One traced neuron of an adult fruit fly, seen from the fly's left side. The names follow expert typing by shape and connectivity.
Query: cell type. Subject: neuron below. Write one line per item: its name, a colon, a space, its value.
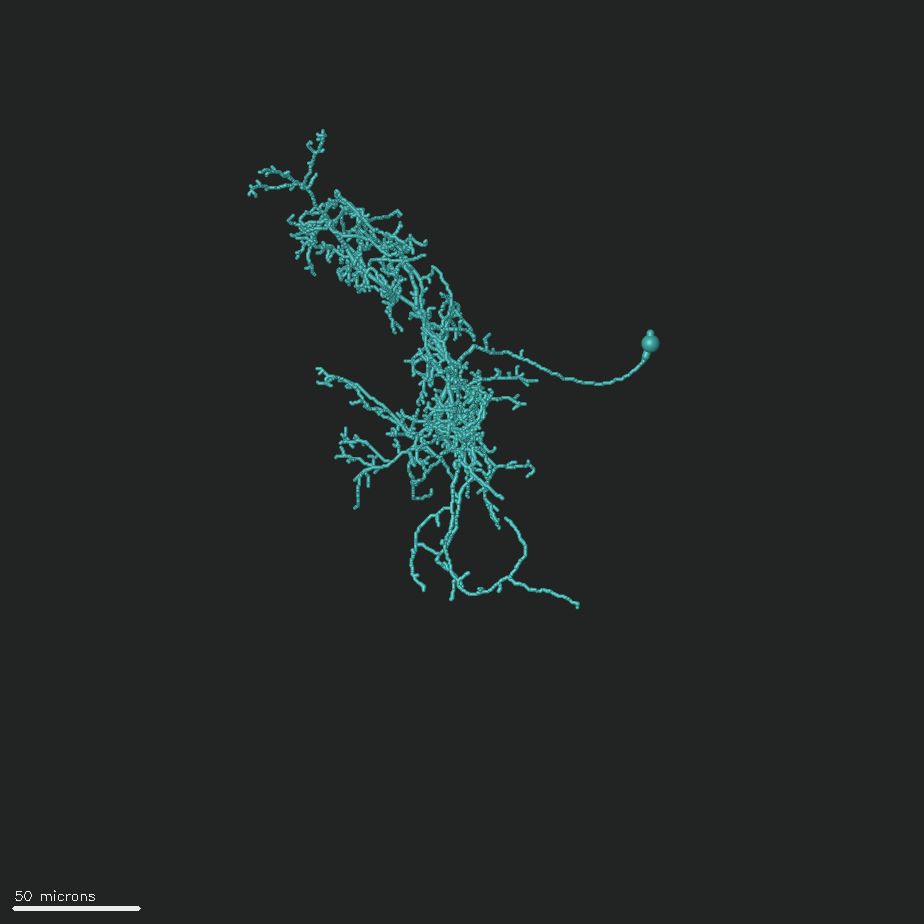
cell type: SIP126m_a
